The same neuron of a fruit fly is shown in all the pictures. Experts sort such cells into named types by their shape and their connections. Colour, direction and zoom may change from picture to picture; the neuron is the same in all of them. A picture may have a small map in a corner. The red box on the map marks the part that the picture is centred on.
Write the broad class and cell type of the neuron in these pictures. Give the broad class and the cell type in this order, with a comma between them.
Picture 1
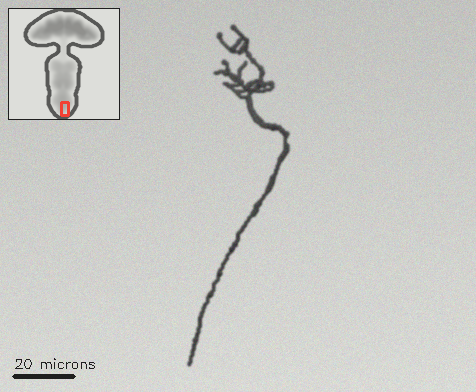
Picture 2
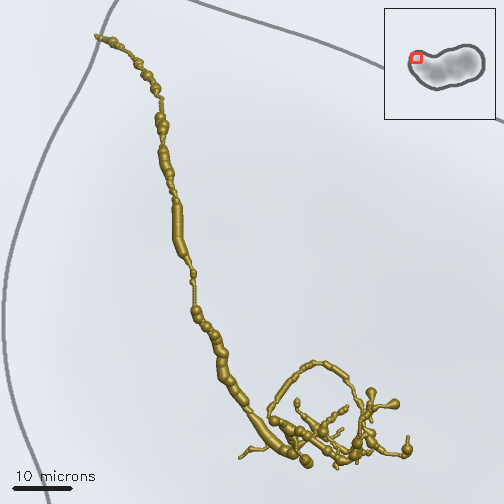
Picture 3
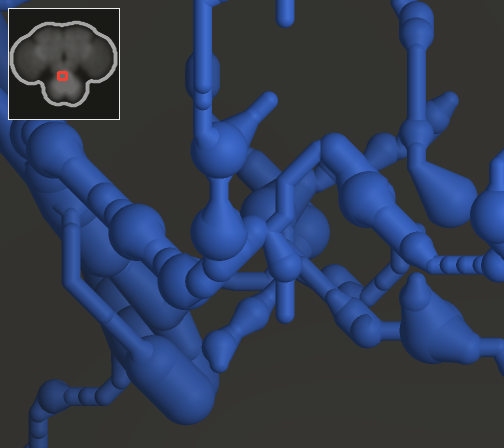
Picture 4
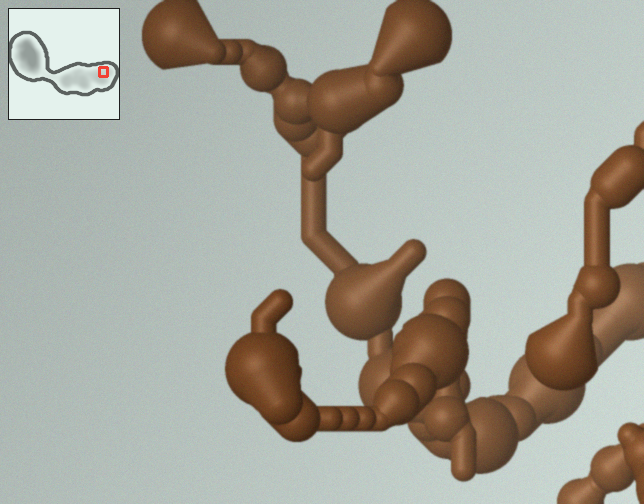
sensory neuron entering the nerve cord, SNxx03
